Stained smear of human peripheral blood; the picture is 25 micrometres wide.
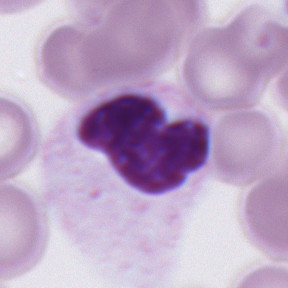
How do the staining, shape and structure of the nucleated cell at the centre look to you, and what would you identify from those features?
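Item by item, the chromatin is dark purple and densely clumped, and the nucleus shows no nucleoli. Small pink-violet granules lie sparsely scattered through the cytoplasm. The outline is faint, roughly round and without surface projections. It is a segmented neutrophil.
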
